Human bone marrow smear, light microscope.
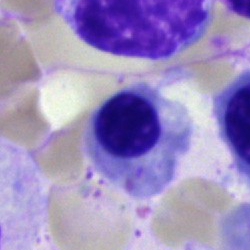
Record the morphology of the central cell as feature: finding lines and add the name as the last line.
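Nucleus: off-centre, toward the upper left
Chromatin: dark, densely condensed
Cytoplasm: paler zone just right of the nucleus
Outline: irregular, not smoothly round
Name: erythroblast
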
